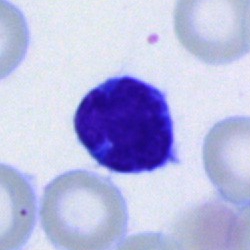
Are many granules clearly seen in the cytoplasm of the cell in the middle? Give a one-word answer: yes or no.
No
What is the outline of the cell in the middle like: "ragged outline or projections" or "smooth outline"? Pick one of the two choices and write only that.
Ragged outline or projections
